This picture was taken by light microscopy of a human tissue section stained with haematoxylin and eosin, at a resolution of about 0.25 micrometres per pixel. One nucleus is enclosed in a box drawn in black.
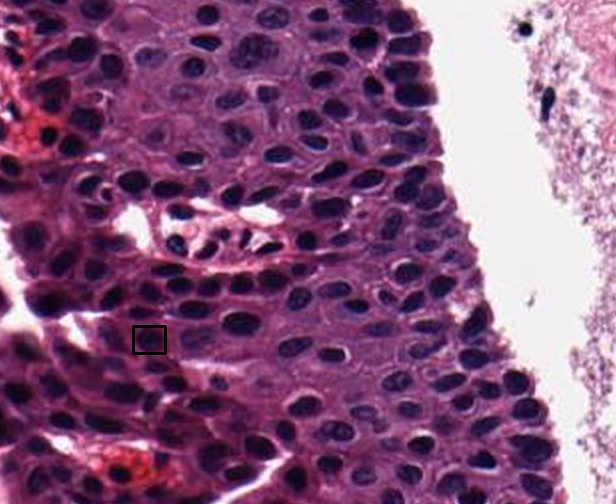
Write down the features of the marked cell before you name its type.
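The nucleus is oval and about the same size as the nuclei of the neighbouring cells. The nucleus is dark purple and fairly evenly stained, and it fills most of the cell. The cytoplasm is only a thin pinkish-purple rim around the nucleus, with faint borders against the adjacent cells. The cell lies among tightly crowded cells with similar oval nuclei, with a small white cleft a short way to its upper left. It is a squamous epithelial cell.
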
